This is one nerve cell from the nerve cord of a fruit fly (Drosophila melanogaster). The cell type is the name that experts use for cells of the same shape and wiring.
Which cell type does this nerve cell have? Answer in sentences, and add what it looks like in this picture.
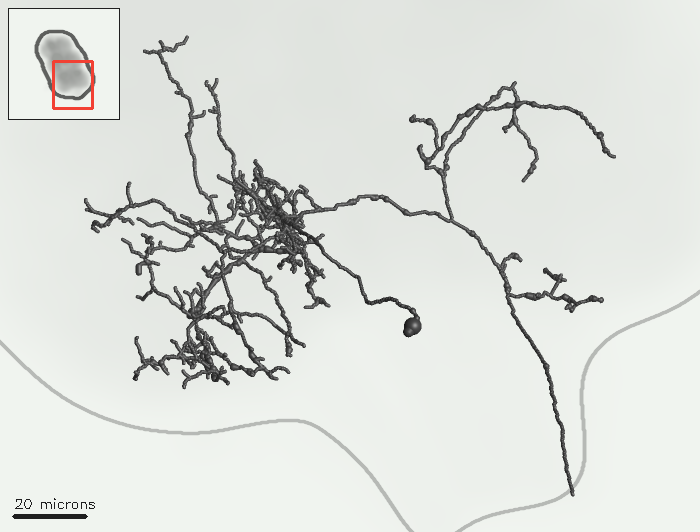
It is of cell type AN07B042. It is an ascending neuron. By the scale bar it is about 150 microns wide in this view. Dozens of branch ends can be seen.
